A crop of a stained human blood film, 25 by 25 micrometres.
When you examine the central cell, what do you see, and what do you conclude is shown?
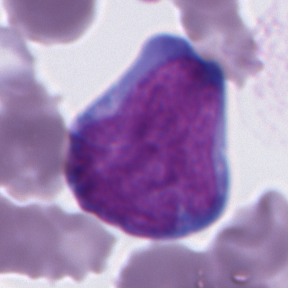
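Irregular, somewhat angular outline rather than round. Nucleus unlobed, filling nearly the whole cell. Chromatin fine, lacy, evenly spread; no coarse dark clumps. Cytoplasm without visible granules. Myeloblast.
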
